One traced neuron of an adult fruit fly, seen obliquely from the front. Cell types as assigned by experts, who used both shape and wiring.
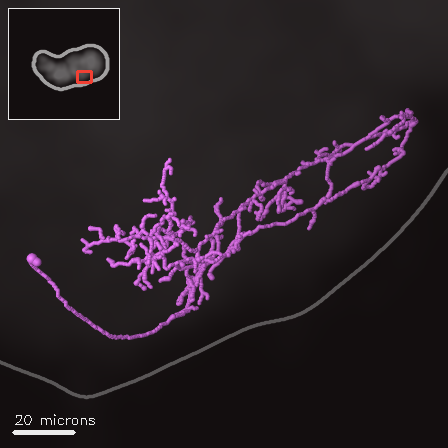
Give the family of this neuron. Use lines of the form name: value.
family: hemilineage MD_SA1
